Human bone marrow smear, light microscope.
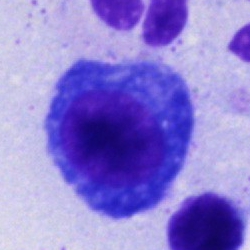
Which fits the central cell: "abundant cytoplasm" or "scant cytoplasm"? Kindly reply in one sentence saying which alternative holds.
What surrounds the nucleus is plentiful cytoplasm.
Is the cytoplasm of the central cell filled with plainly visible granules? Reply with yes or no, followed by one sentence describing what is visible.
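No. No distinct granules are seen in the cytoplasm.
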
